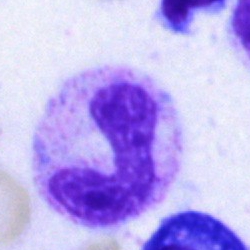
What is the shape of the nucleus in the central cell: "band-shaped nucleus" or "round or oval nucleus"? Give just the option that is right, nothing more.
Band-shaped nucleus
